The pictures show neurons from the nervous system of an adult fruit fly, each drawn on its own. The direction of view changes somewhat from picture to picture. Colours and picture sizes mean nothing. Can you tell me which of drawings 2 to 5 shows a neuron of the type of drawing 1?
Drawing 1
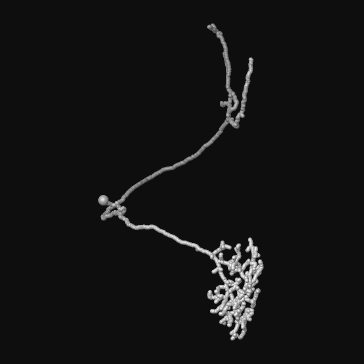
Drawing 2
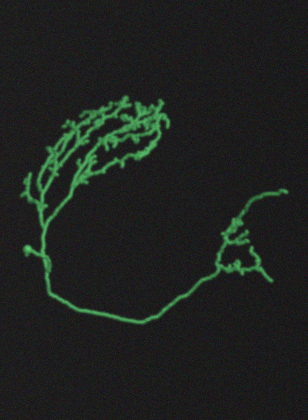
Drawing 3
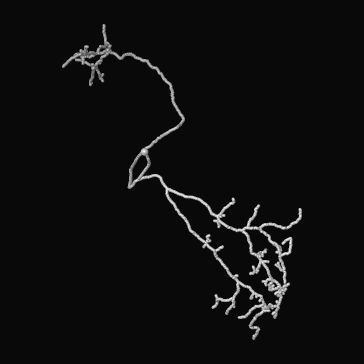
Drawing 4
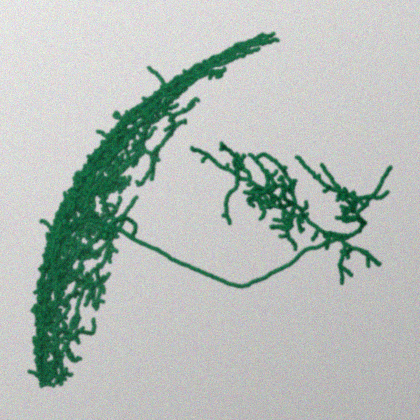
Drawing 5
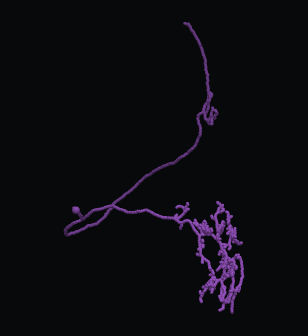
Drawing 5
